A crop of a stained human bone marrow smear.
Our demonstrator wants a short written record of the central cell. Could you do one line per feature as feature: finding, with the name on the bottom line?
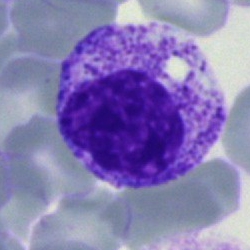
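Outline: round and smooth, as you can see.
Nucleus: off-centre, toward the lower left.
Chromatin: dark purple, coarsely clumped.
Granules: coarse, purple, scattered throughout the cytoplasm.
Name: myelocyte.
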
